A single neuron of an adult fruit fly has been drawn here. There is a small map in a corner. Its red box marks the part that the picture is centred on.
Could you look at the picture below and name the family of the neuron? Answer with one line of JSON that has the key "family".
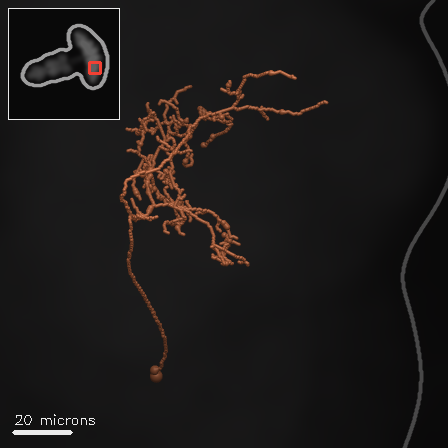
{"family": "hemilineage VPNp1_medial"}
